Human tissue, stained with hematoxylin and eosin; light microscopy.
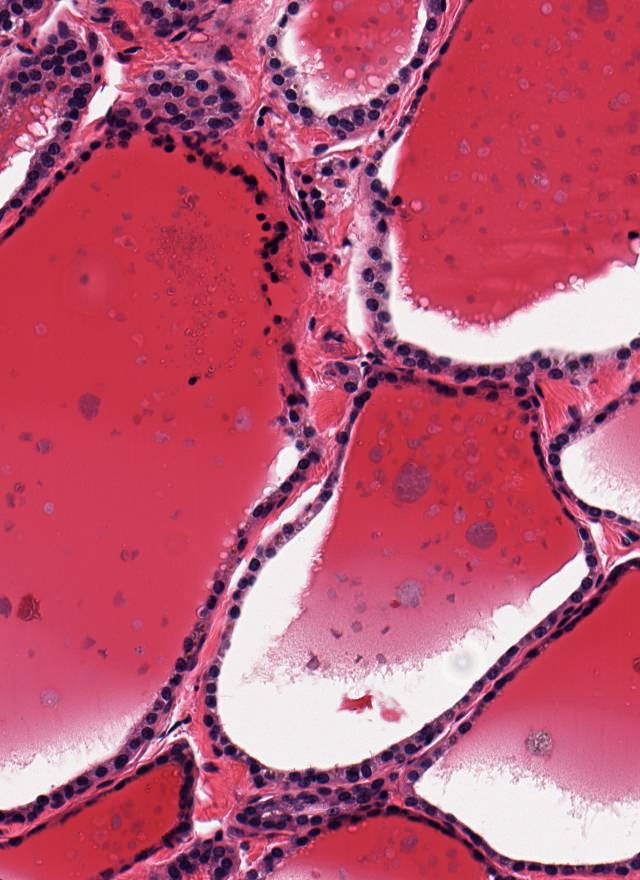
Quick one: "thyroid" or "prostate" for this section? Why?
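This is thyroid rather than prostate. Large, closely packed follicles fill the field, separated only by thin partitions.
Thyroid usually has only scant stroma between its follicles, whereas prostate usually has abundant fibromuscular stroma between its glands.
Each follicle is lined by one layer of flattened to low cuboidal cells with small, round, dark, evenly spaced nuclei.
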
